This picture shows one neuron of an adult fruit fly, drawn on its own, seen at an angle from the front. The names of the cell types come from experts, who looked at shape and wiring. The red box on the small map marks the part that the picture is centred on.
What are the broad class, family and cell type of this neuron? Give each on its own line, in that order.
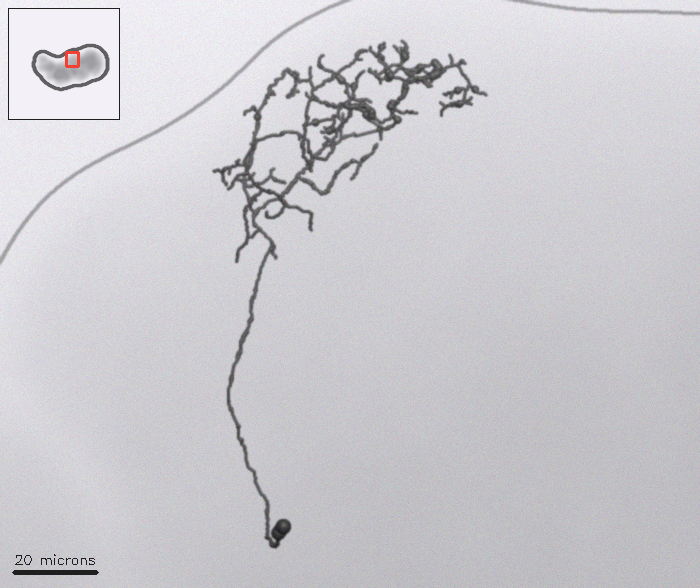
central-brain intrinsic neuron
hemilineage SLPal5
SLP141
